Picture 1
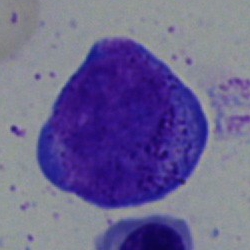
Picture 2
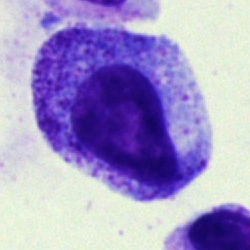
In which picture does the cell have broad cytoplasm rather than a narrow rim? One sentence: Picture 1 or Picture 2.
The nucleus is surrounded by plenty of cytoplasm in picture 2.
